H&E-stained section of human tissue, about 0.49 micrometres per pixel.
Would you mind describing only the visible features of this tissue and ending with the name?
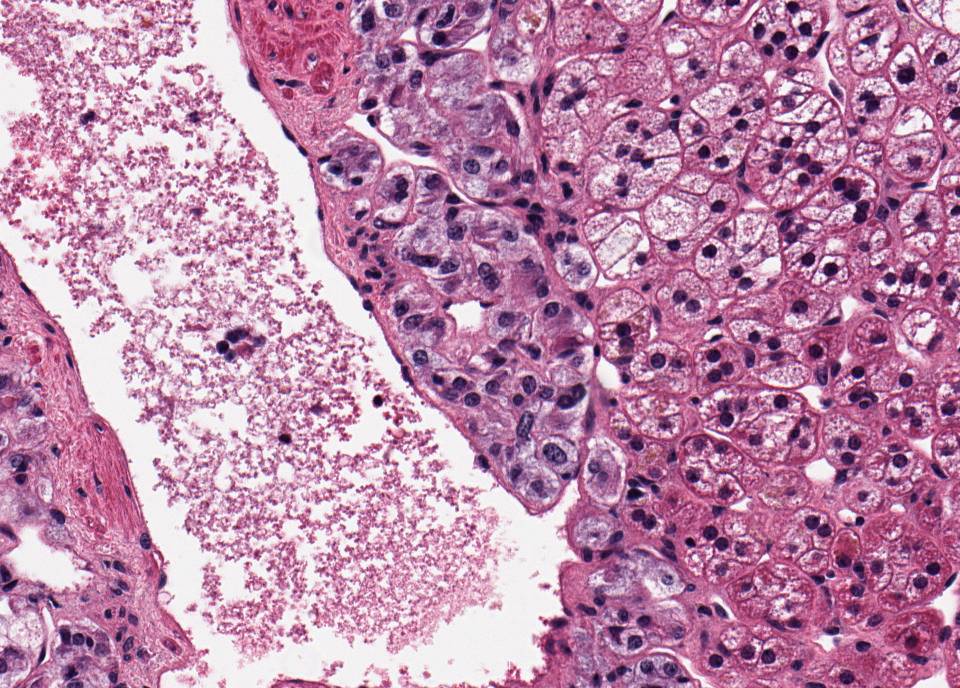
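Rounded nests and short cords of cells, separated by thin pink partitions, occupy the right. Most have pale, finely vacuolated, foamy cytoplasm and small, round, dark, mostly central nuclei. At lower left, wavy pink fibrous tissue with spindle-shaped nuclei forms a diagonal band. This is adrenal gland.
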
